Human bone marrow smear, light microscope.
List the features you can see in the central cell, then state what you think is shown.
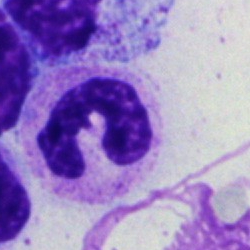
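A single curved band forms the nucleus, bent into a horseshoe whose open side faces downward. The cytoplasm is plentiful and pale pinkish-lilac, holding fine pinkish-violet granules throughout. The cell is a band neutrophil.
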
